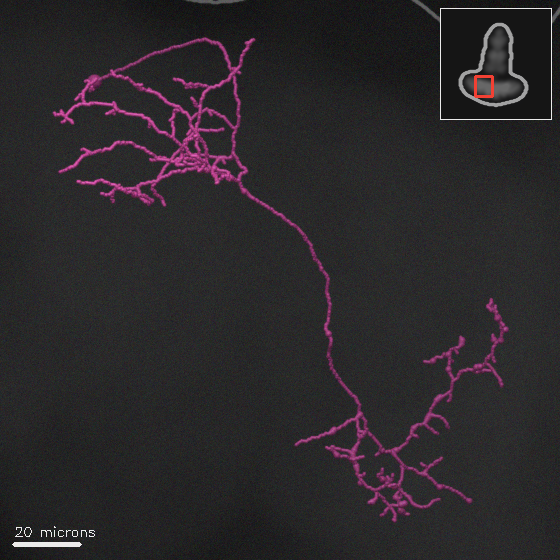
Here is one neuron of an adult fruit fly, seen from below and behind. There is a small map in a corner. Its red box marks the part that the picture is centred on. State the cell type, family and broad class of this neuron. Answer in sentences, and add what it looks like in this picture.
Its cell type is CB1149. Its family is hemilineage SLPad1_posterior. This is a central-brain intrinsic neuron. From top to bottom in the picture it spans about 150 microns. Dozens of branch ends can be seen.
